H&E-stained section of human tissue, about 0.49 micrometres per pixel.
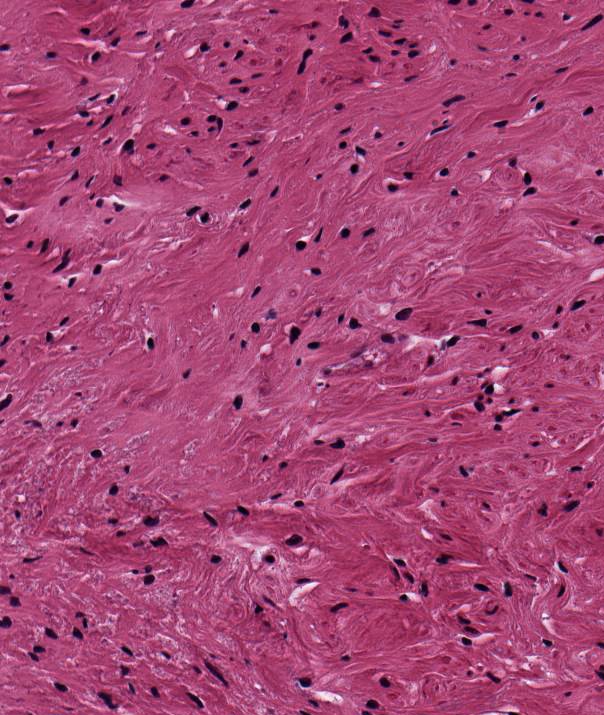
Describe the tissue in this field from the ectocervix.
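So: dense pink fibrous tissue across the whole field, with no epithelium anywhere. The fibres gather into wavy bundles that interlace in varied directions. As for the nuclei, they are small, dark, oval to spindle-shaped, and scattered and widely spaced rather than crowded.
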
